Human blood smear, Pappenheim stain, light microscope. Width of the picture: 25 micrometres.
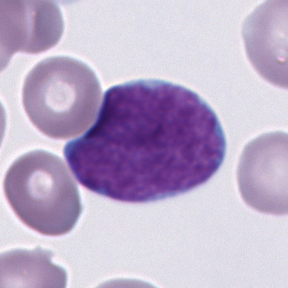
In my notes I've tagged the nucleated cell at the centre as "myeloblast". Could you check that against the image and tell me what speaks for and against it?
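Let's go feature by feature, starting with how much of the cell the nucleus takes up. The nucleus measures about 13 by 10 micrometres in a cell of about 14 by 11, filling about 90% of its area, and the cytoplasm is only a very thin rim.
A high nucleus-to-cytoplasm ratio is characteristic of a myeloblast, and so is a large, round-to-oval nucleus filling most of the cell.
That feature goes with myeloblast. Now the shape: the nucleus is a single, unlobed oval mass.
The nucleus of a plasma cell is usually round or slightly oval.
So on shape alone, both names fit. Next, the colour of that thin rim: it is blue, seen most clearly along the left and lower edges.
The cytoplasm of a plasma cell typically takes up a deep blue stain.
Blue by itself doesn't settle the choice. Then look for granules: none can be seen, and the surface is smooth, with no projections. Finally, the outline is oval, with a shallow indentation at the upper left where a red cell presses against it. Putting it together, myeloblast fits this cell better than plasma cell.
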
